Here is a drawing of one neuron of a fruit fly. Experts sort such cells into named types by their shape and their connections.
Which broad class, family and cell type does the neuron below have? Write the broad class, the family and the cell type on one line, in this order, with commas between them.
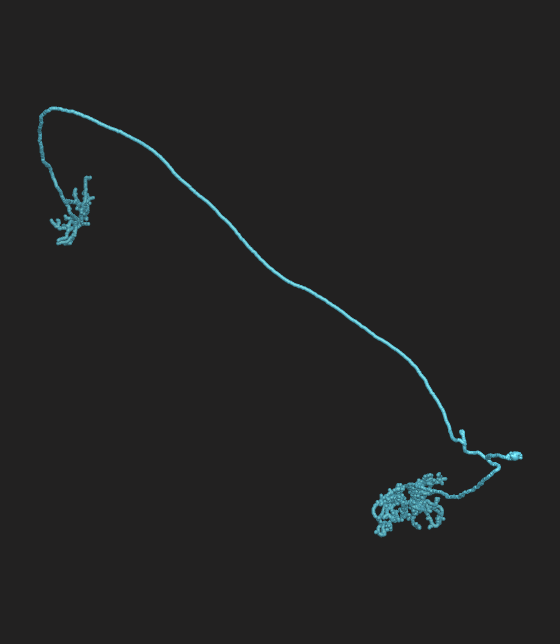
optic-lobe intrinsic neuron, hemilineage VPNp1_lateral, LC14a-2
